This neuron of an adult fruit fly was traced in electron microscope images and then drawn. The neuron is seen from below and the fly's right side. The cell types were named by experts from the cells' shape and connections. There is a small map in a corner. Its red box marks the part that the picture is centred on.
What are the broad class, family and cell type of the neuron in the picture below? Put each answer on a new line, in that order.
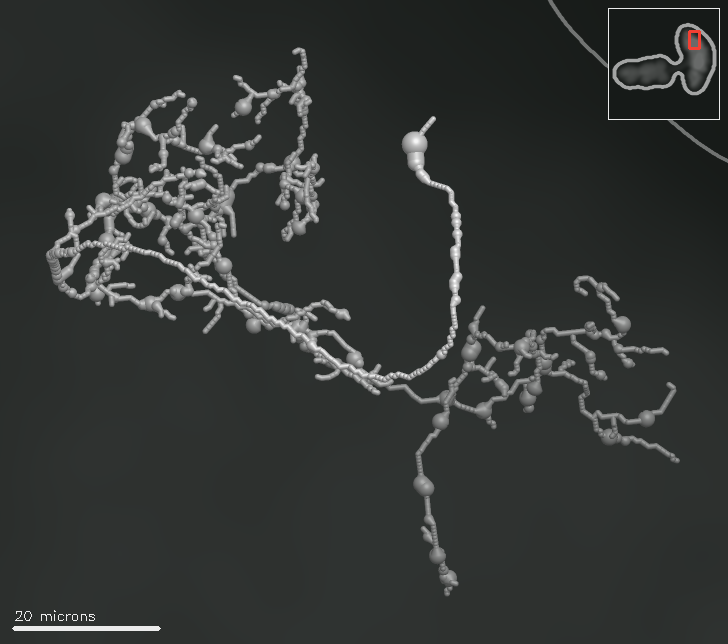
central-brain intrinsic neuron
hemilineage LHa3
LHAV3b6_b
